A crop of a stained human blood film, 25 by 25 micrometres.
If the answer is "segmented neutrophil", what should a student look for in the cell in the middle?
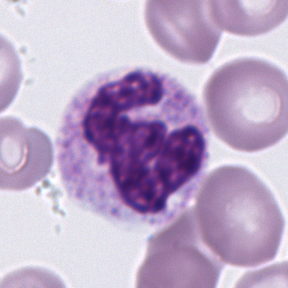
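For a segmented neutrophil, the part that fits, as far as I can see, is the chromatin: dark purple and coarsely clumped, with paler patches between the dark areas.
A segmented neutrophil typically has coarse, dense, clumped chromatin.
Beyond that, the cell outline is smooth and roughly round. The nucleus sits off-centre toward the right, so the rim of cytoplasm is wider on the left. That cytoplasm is pale pinkish-lilac.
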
